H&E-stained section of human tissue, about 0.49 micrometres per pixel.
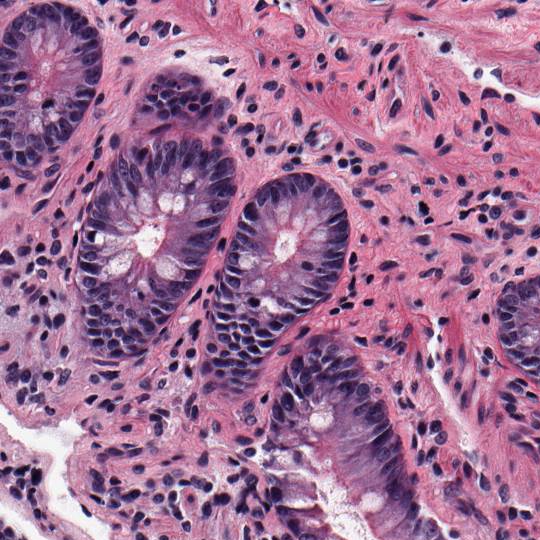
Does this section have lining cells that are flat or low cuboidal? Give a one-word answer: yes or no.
No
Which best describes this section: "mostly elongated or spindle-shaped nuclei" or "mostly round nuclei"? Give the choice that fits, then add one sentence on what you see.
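Mostly elongated or spindle-shaped nuclei. The glands are lined by tall columnar cells whose crowded, elongated dark nuclei are set radially around a central lumen.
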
